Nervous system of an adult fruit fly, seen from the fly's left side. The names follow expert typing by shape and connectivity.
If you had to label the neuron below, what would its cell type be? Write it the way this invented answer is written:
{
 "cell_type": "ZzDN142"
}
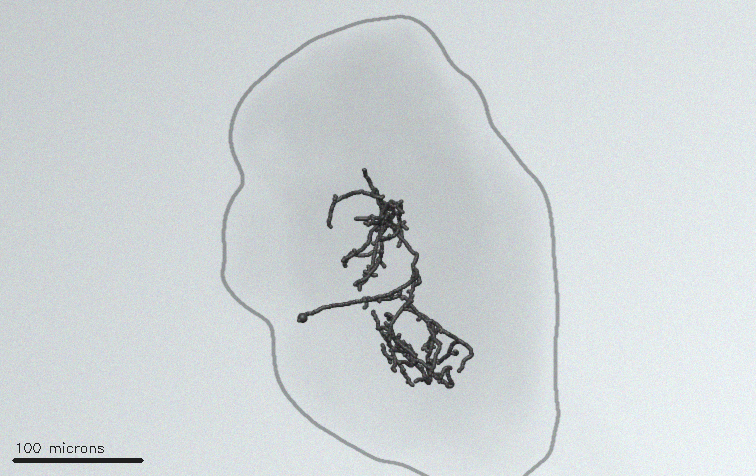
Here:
{
 "cell_type": "VES023"
}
